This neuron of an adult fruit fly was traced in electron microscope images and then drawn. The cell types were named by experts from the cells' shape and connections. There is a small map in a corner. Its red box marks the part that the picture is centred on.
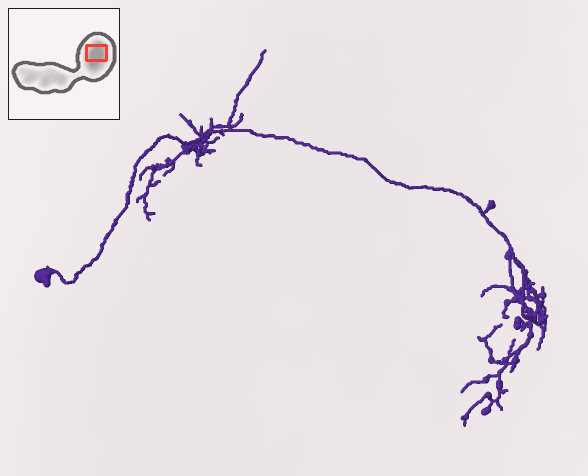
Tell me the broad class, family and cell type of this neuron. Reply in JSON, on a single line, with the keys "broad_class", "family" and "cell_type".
{"broad_class": "central-brain intrinsic neuron", "family": "hemilineage DM6_posterior", "cell_type": "CB2995"}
